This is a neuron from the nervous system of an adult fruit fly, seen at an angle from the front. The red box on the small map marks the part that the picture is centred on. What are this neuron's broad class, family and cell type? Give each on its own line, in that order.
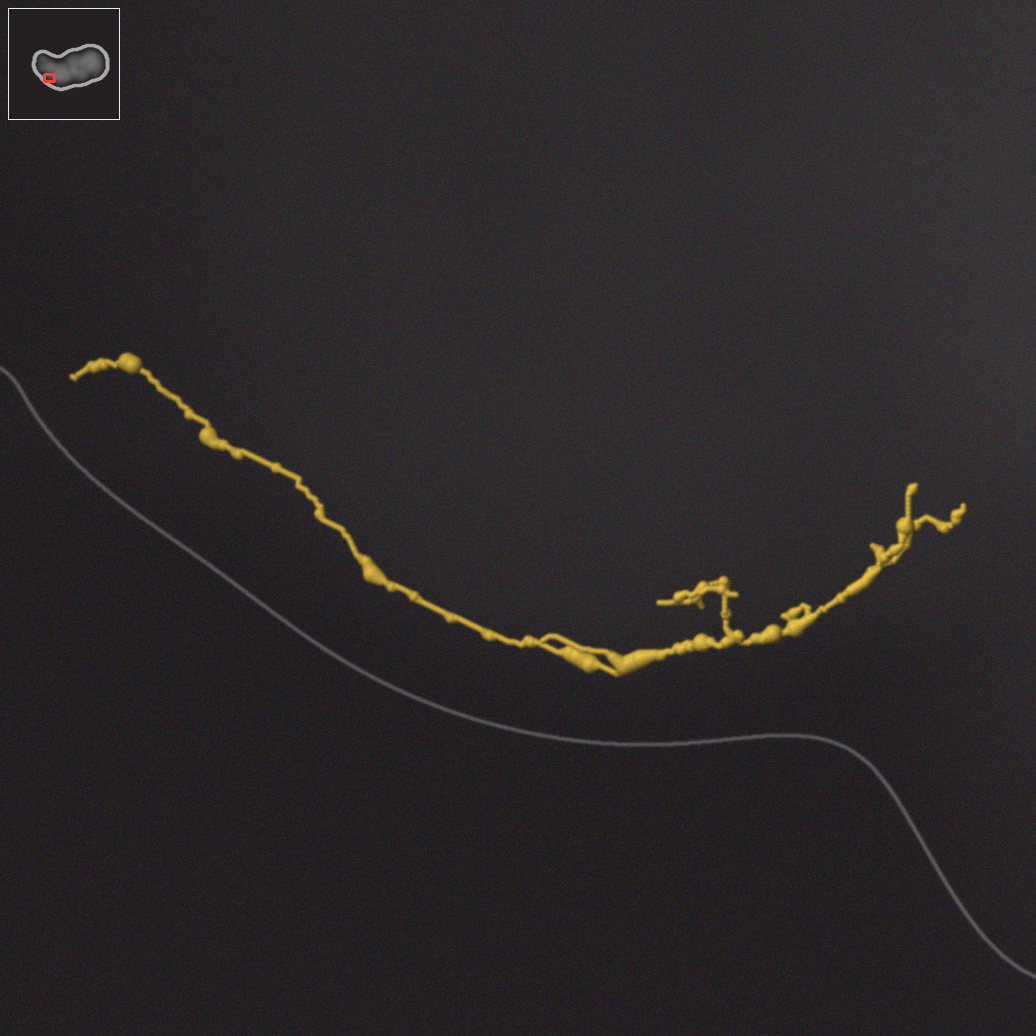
sensory neuron entering the nerve cord
class mechanosensory tactile
SNta20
